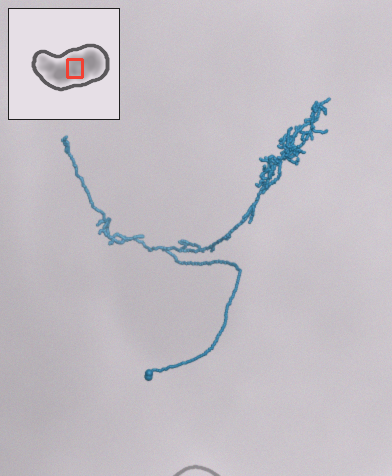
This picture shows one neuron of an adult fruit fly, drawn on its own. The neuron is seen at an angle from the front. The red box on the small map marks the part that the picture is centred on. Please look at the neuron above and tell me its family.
hemilineage WEDa2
